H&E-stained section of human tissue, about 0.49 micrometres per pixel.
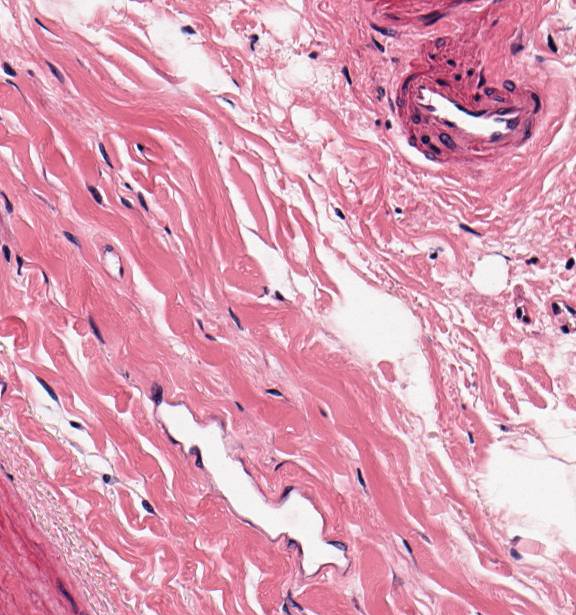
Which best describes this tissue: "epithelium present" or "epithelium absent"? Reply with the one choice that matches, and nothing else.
Epithelium absent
